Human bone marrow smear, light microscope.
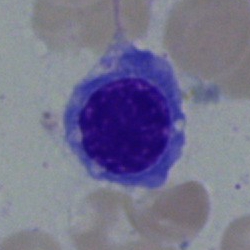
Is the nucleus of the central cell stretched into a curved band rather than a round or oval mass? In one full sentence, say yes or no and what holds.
No, what the nucleus forms is one compact round or oval mass.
